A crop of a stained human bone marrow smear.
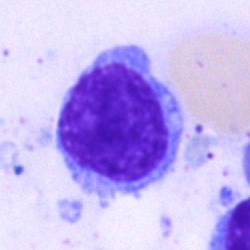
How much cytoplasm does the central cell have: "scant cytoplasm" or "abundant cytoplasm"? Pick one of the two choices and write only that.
Scant cytoplasm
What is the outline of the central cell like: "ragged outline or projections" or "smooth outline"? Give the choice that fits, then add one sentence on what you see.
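Ragged outline or projections. The cell is roughly round with an uneven, ragged edge.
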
